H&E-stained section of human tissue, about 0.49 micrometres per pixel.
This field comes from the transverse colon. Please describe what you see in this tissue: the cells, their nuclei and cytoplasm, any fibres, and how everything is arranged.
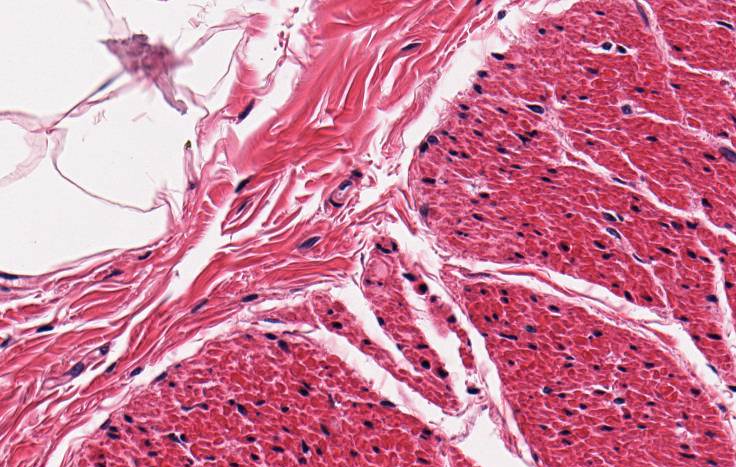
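Bundles of closely packed, cross-sectioned fibres occupy the right half and the lower part. Within these bundles, small, round to oval, darkly stained nuclei lie singly among the fibre profiles. In the upper left, a band of wavy, elongated fibres runs diagonally from upper right to lower left; its nuclei are elongated and parallel to the fibres.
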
